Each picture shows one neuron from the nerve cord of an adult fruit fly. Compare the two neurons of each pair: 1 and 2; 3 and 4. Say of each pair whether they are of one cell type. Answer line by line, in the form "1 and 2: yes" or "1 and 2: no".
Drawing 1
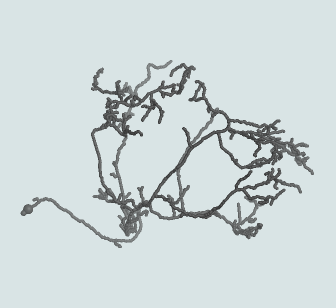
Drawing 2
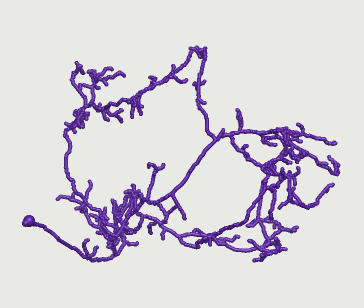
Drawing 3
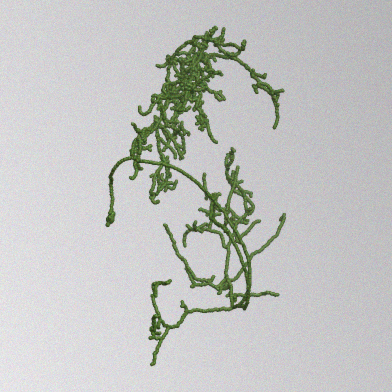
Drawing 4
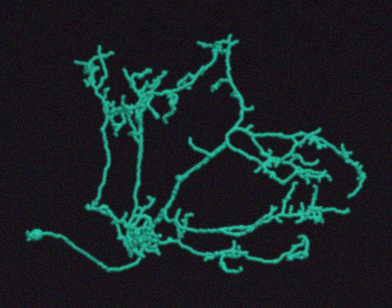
1 and 2: yes
3 and 4: no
